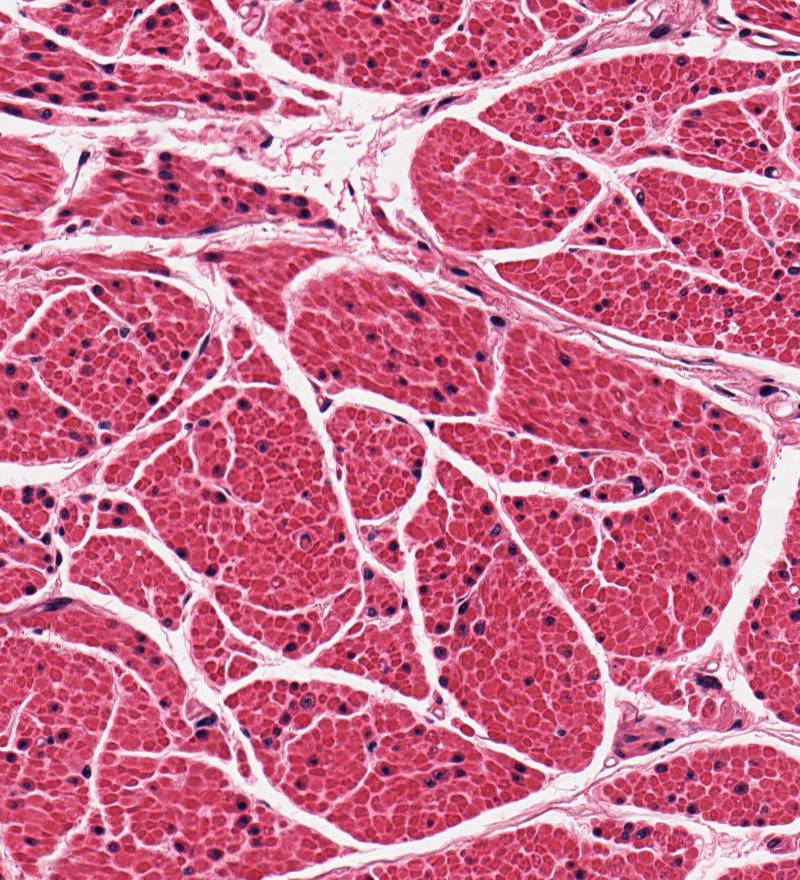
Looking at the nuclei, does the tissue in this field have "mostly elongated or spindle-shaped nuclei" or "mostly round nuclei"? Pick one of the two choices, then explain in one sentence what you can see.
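Mostly round nuclei. The nuclei are round, dark and lie in the centre of the cell profiles.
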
